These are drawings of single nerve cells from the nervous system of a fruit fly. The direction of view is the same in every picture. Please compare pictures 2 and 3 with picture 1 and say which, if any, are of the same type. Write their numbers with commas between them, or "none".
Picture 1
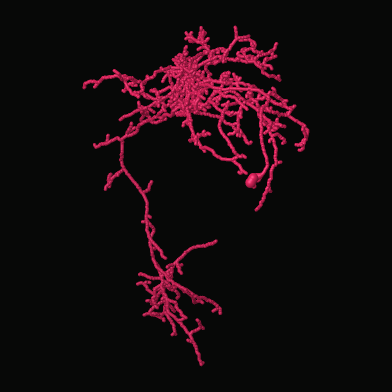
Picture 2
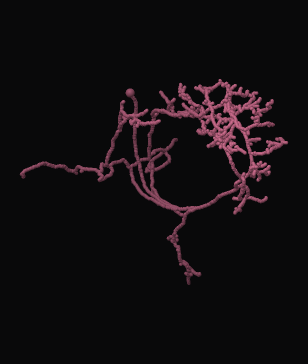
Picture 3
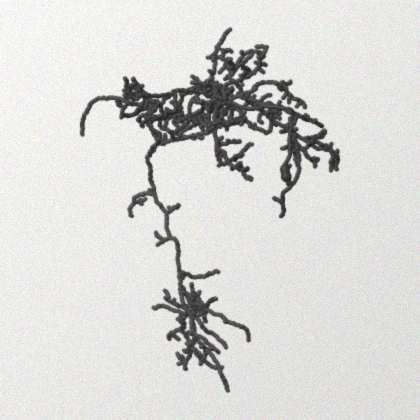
3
